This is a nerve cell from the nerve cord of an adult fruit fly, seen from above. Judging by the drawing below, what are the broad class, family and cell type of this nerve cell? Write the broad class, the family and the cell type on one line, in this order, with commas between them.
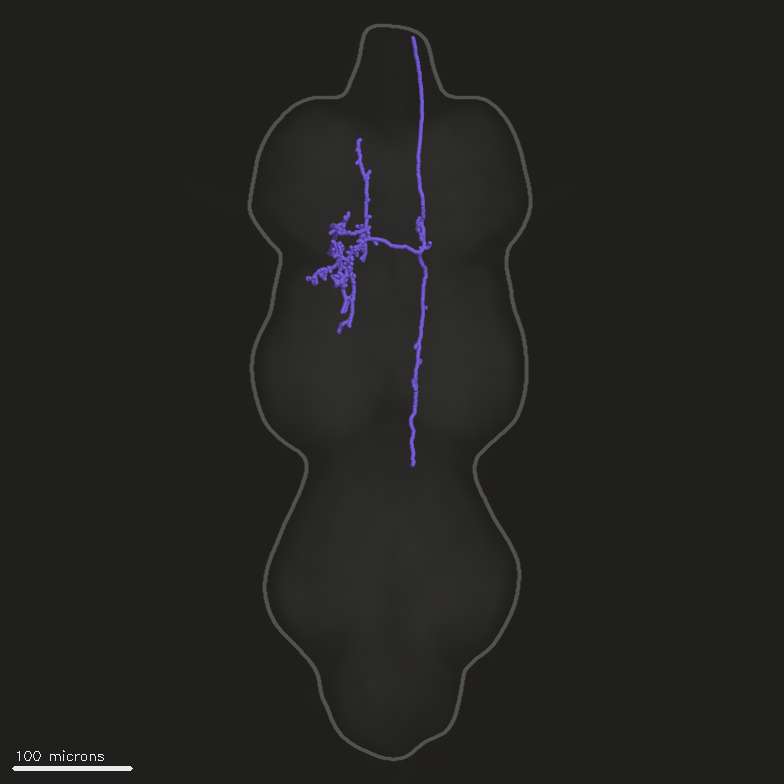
ascending neuron, hemilineage 06A, AN06A092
